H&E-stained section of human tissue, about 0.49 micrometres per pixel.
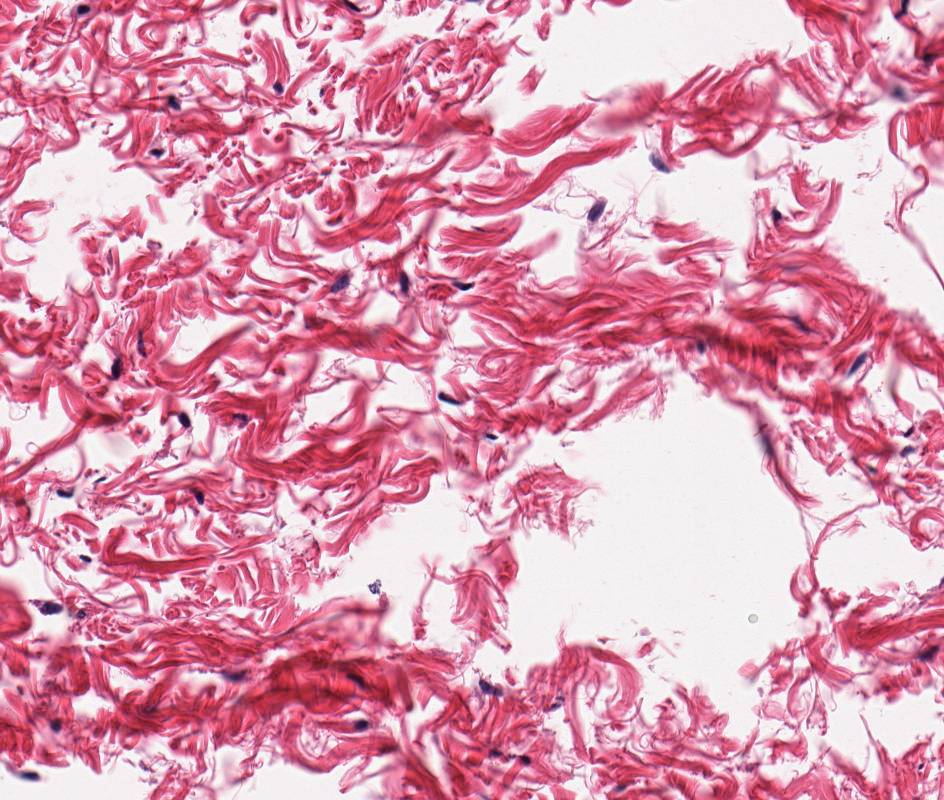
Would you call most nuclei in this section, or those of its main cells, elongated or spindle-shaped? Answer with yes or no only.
Yes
